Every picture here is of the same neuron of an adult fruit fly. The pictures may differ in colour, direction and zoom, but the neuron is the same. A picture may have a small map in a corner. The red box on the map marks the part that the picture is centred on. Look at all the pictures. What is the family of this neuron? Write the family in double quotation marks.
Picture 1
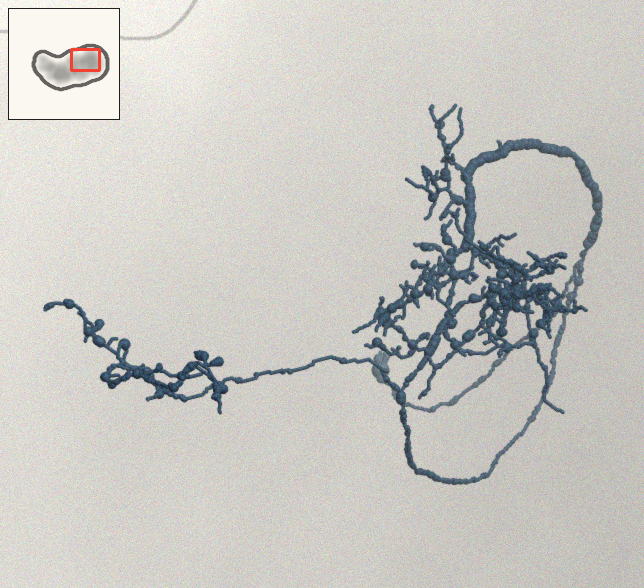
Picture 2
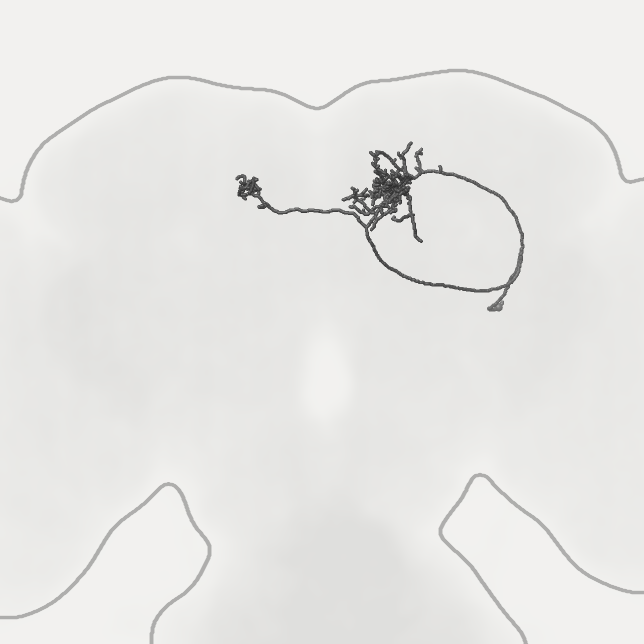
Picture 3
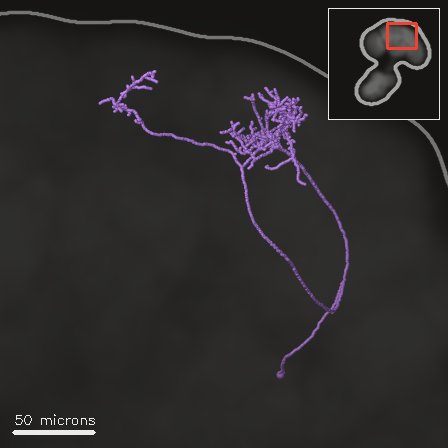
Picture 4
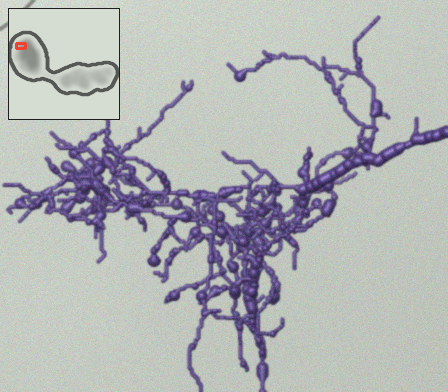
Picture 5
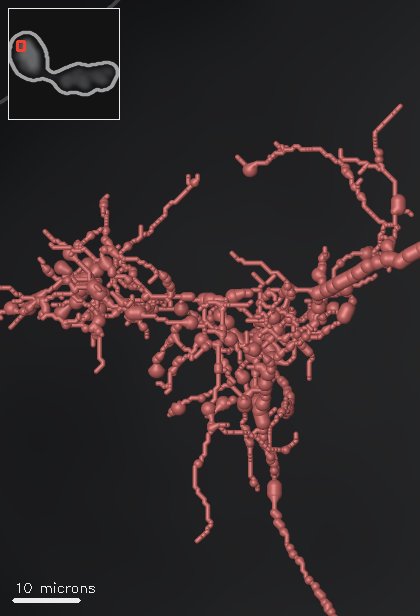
"hemilineage VLPl&p1_posterior"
